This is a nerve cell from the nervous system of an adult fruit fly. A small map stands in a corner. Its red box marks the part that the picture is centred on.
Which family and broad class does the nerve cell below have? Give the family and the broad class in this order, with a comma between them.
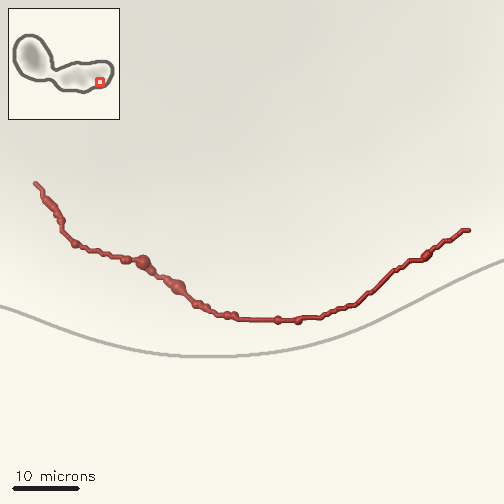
class mechanosensory tactile, sensory neuron entering the nerve cord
